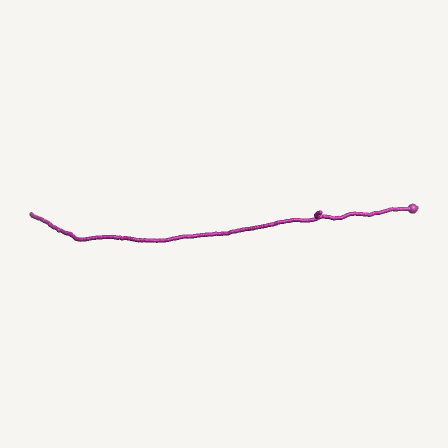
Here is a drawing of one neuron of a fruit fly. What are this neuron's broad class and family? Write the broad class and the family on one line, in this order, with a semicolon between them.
sensory neuron ascending to the brain; class mechanosensory proprioceptive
